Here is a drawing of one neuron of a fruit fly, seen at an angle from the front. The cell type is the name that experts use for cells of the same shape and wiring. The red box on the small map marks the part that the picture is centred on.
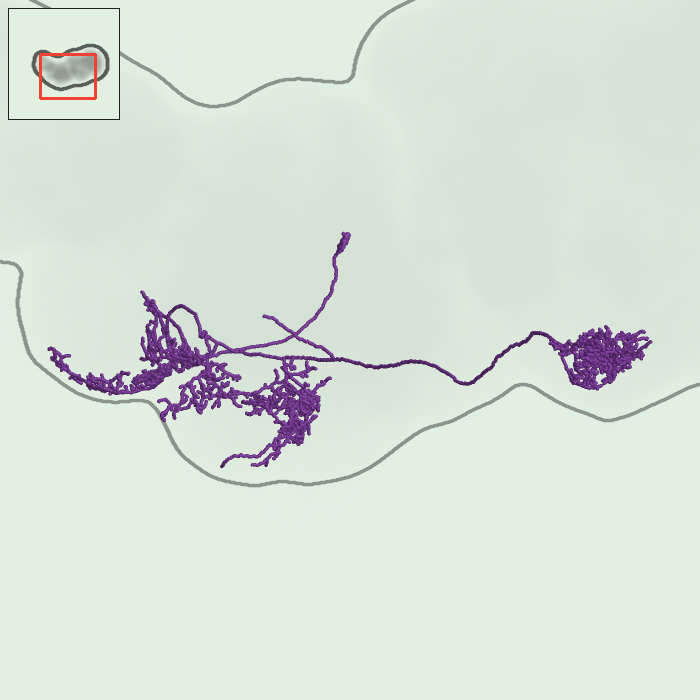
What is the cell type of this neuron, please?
AN09B014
